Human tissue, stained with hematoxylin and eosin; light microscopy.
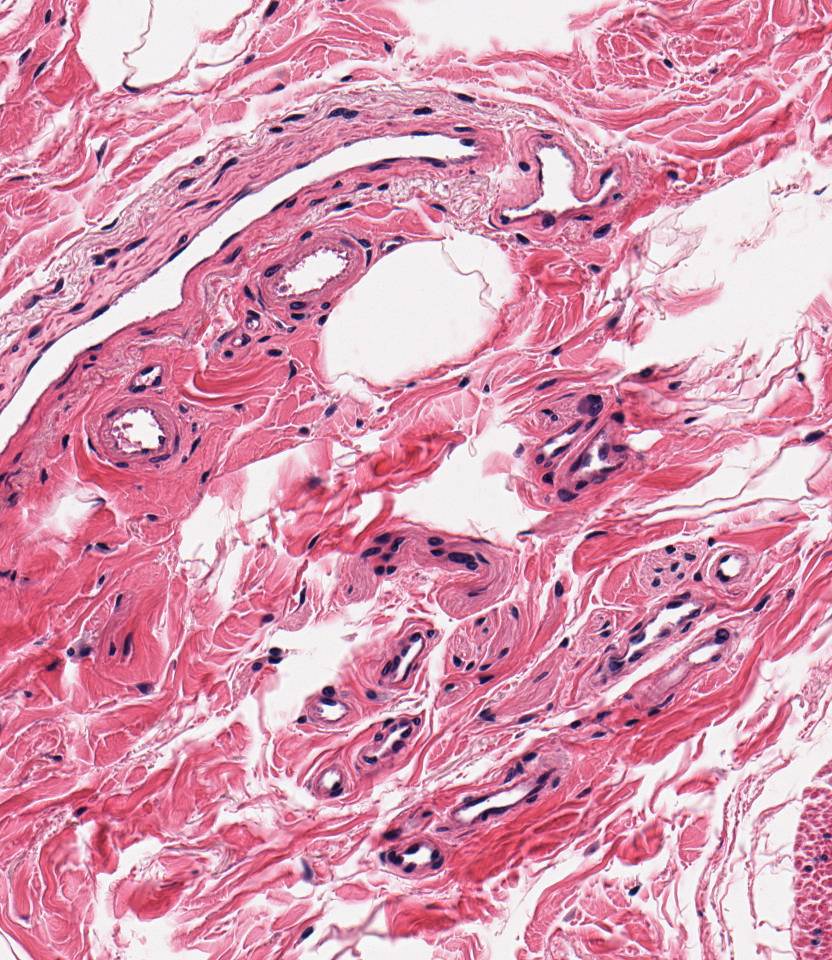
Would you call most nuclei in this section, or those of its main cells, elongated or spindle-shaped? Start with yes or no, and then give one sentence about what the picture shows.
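Yes. The nuclei among the fibre bundles are sparse, dark and mostly elongated.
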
